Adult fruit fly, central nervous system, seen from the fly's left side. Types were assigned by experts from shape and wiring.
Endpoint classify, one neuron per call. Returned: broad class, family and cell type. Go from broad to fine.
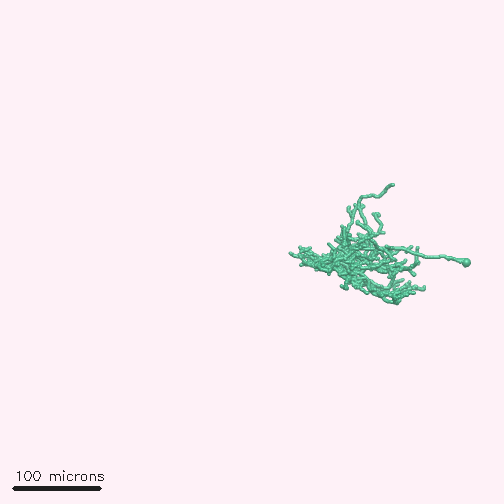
nerve-cord intrinsic neuron; hemilineage 00A; IN00A024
